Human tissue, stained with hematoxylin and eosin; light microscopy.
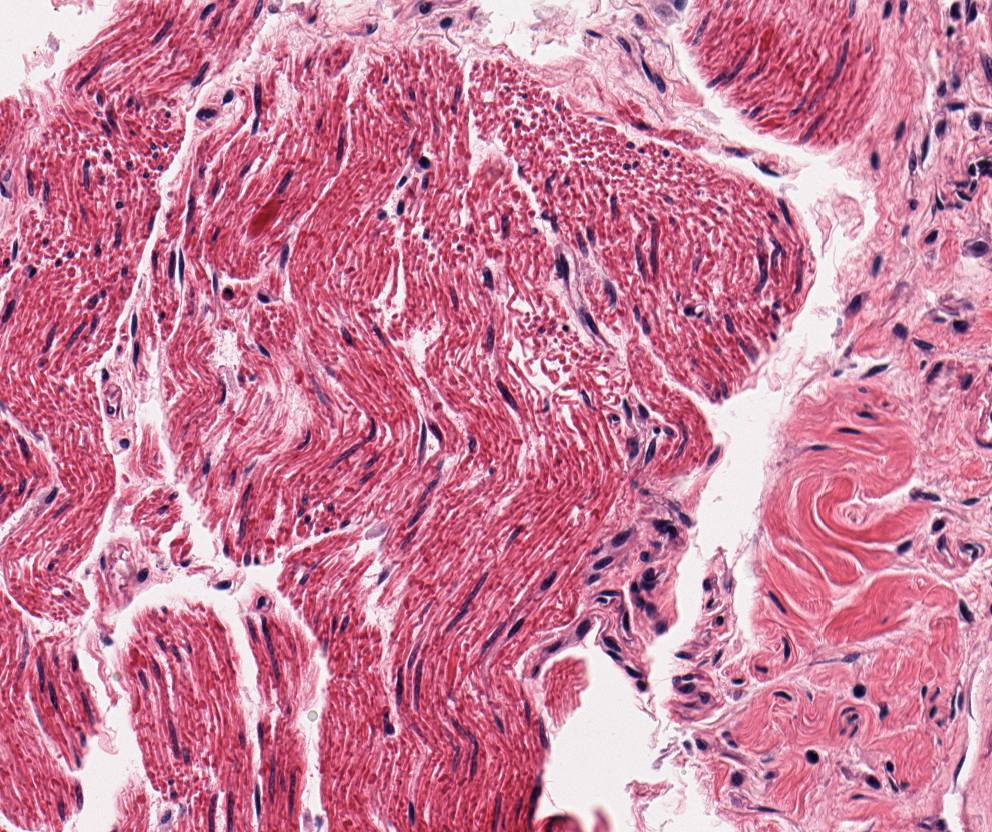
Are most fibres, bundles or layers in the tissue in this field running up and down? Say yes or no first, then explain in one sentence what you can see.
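Yes. The fibres in the bundles run in a wavy, zigzag course, mostly from top to bottom.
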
